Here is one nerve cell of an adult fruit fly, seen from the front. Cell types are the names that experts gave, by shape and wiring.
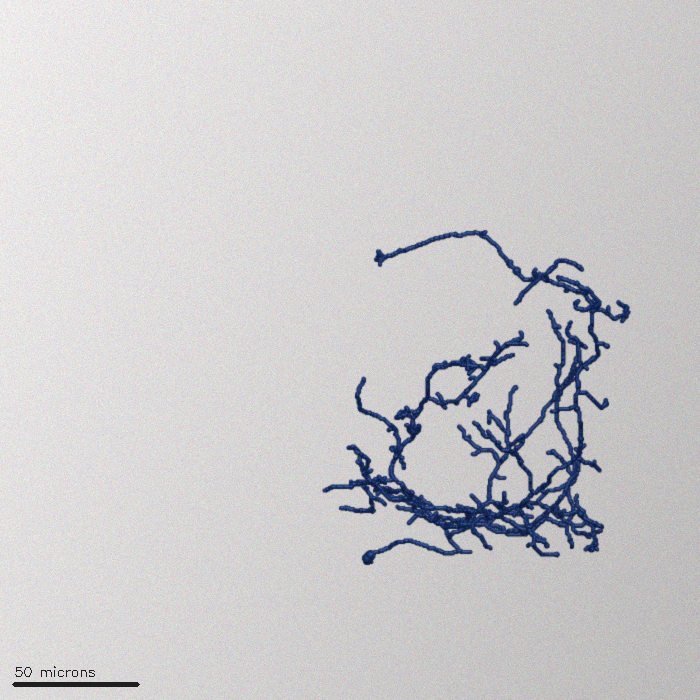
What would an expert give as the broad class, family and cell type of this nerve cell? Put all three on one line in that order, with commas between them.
nerve-cord intrinsic neuron, hemilineage 04B, IN04B041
